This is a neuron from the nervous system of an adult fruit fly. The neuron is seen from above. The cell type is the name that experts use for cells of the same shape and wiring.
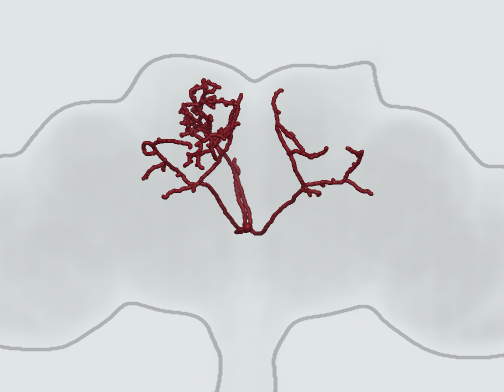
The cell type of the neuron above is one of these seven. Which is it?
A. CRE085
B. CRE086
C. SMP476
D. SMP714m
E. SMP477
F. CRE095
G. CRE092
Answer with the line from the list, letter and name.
C. SMP476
